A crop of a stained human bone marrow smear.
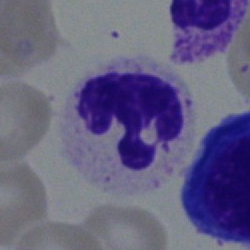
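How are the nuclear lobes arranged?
One lobe hangs downward below the others.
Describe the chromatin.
It is dark purple and coarsely clumped.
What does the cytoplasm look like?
It is abundant and very pale, with fine lilac granules scattered through it.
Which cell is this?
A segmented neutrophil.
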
